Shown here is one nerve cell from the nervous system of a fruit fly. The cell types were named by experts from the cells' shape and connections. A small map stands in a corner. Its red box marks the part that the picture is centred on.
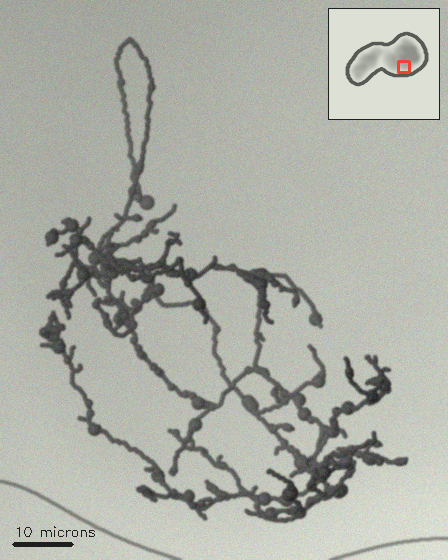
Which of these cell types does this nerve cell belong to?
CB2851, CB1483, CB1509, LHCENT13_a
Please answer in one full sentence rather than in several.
The cell type given to this nerve cell is CB2851.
